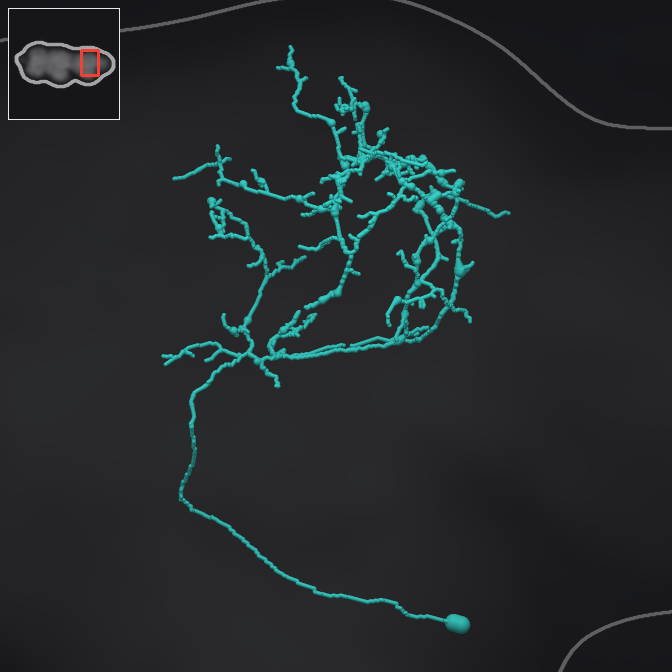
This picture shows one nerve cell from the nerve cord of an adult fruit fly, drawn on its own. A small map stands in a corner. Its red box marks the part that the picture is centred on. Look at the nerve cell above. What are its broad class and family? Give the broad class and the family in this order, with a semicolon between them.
nerve-cord intrinsic neuron; hemilineage 14A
